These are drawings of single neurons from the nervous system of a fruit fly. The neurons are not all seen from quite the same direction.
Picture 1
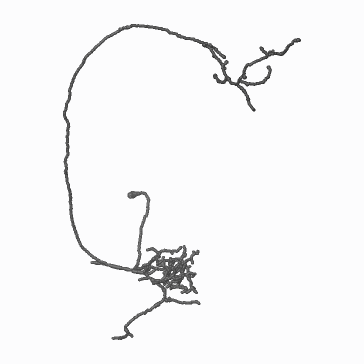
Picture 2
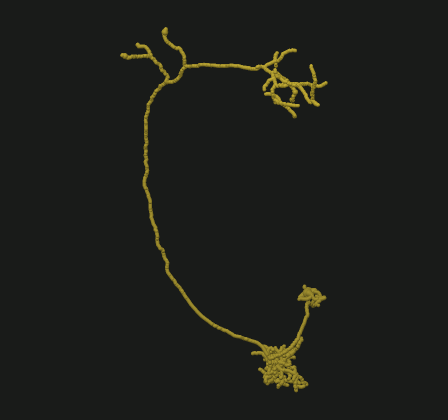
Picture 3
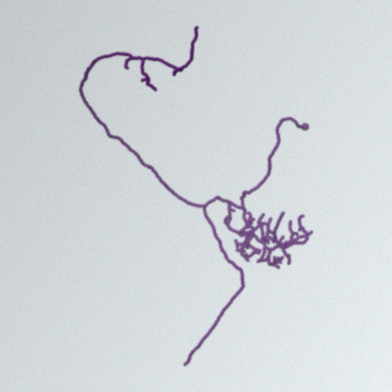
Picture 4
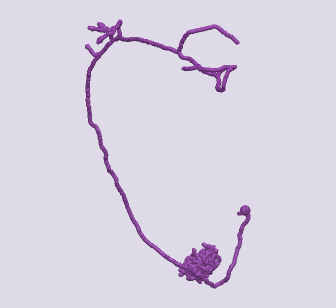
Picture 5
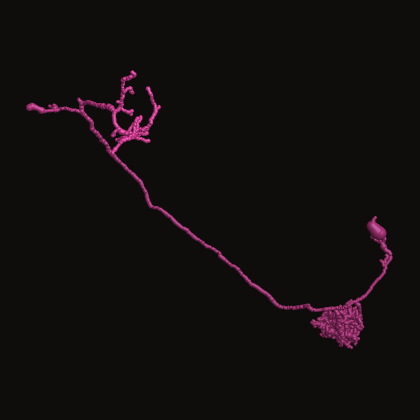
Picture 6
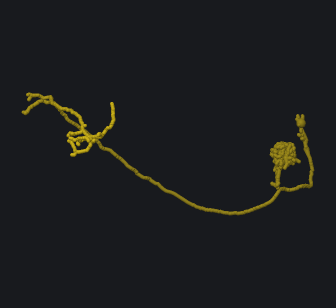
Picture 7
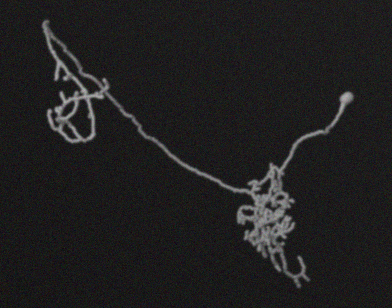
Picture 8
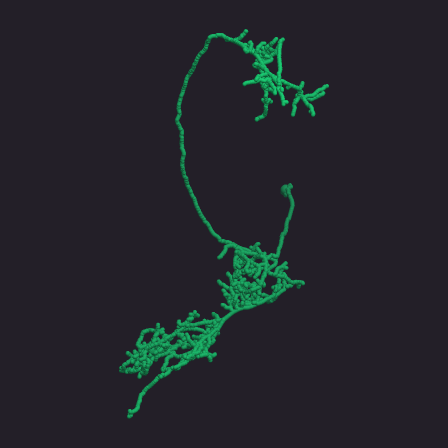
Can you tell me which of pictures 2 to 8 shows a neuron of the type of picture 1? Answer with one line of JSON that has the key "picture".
{"picture": 7}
